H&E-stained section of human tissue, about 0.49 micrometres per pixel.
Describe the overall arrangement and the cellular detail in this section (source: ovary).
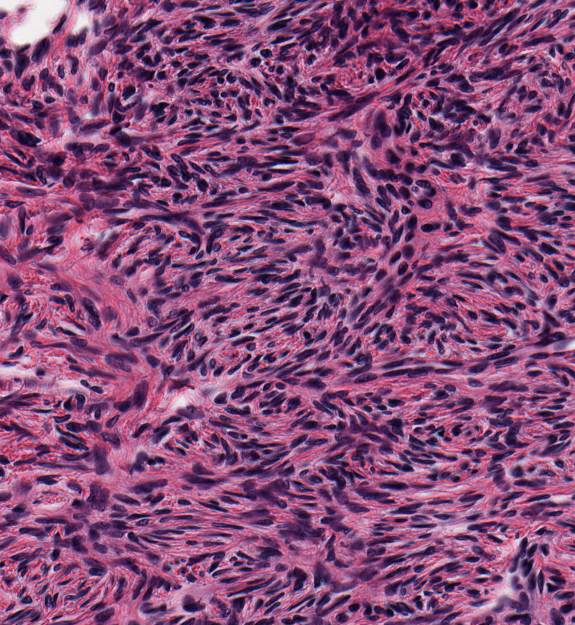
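Throughout the field, densely packed spindle cells form short fascicles running in varying, intersecting directions. Nuclei are elongated and dark-staining, many with tapered ends. Cytoplasm is scant and pink, and cell borders are indistinct. Thin wisps of pink collagen course between the spindle cells.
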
